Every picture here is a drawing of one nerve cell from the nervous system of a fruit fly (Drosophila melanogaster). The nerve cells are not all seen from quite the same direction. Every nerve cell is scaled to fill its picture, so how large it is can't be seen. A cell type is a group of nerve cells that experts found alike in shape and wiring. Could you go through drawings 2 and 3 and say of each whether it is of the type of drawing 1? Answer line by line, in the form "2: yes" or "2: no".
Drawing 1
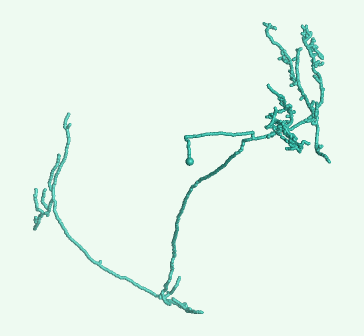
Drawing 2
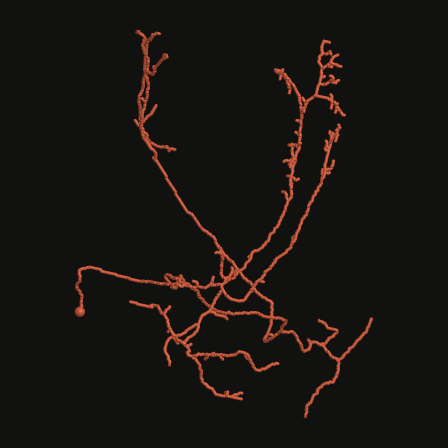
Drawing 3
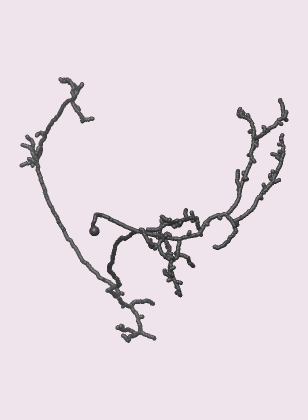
2: yes
3: yes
